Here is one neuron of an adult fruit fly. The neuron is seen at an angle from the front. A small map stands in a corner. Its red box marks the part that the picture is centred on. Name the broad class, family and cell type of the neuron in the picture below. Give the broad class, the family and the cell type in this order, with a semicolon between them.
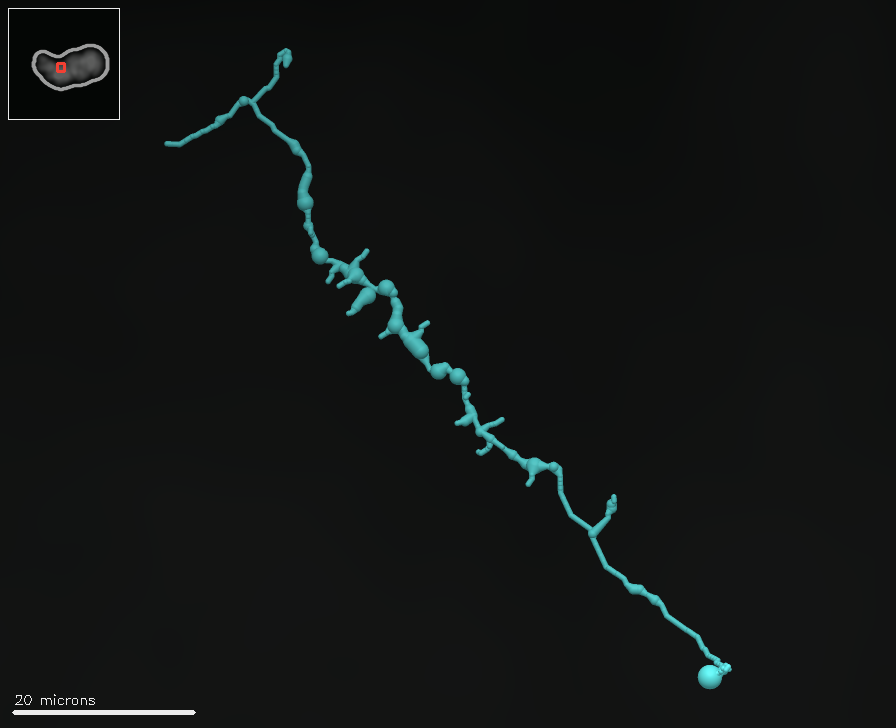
optic-lobe intrinsic neuron; Dm; Dm3b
